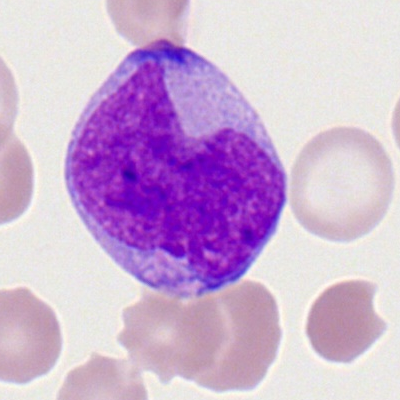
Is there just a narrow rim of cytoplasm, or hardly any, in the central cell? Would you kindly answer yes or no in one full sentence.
Yes, around the nucleus there is only a narrow rim of cytoplasm.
